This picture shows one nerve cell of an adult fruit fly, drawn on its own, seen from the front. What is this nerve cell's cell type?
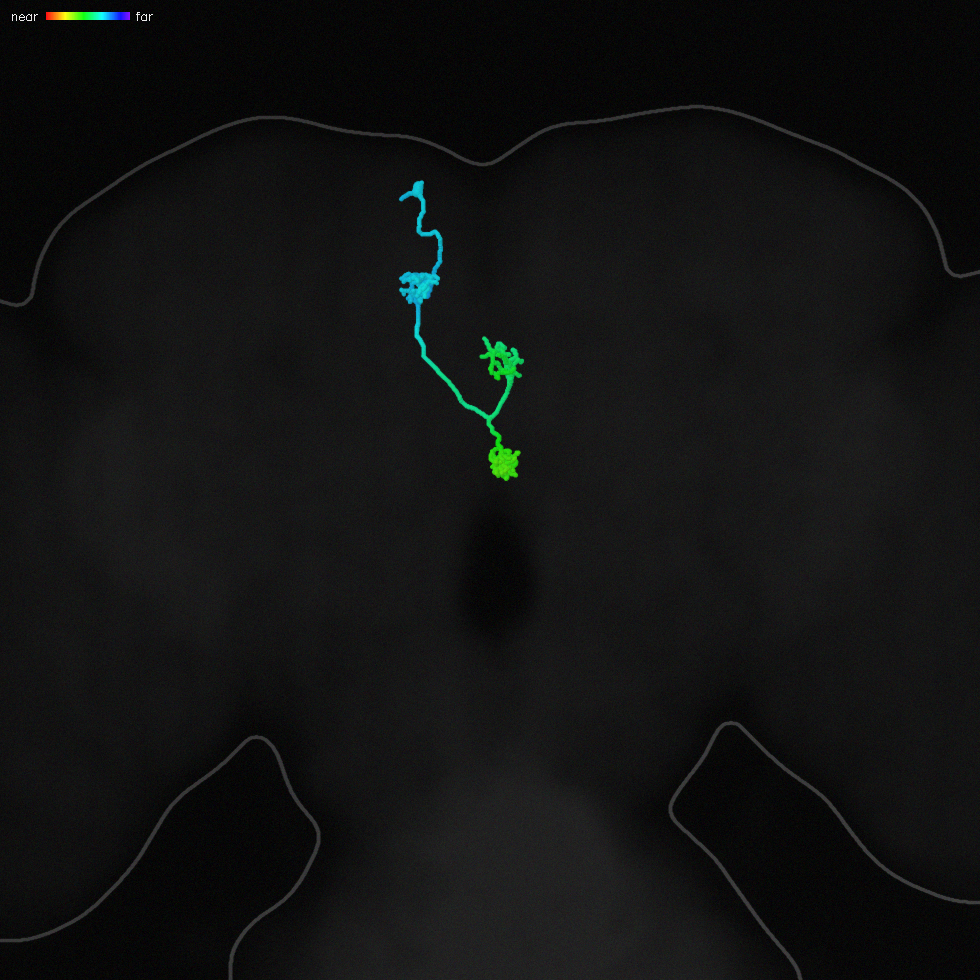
PFNd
